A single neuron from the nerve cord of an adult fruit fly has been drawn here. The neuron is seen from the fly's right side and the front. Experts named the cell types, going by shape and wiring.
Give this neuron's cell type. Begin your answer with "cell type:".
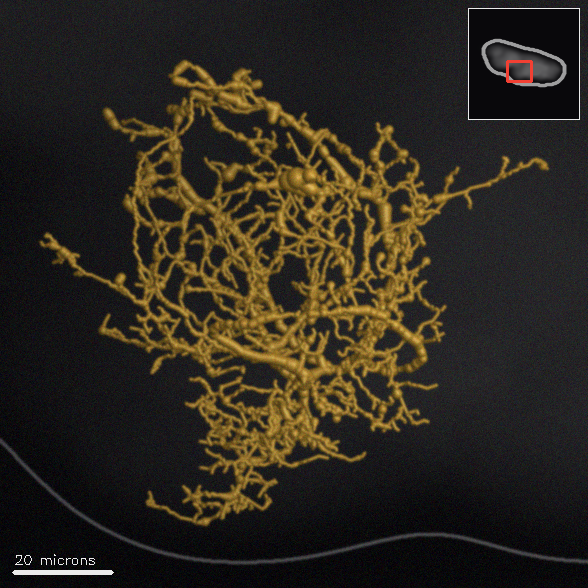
cell type: IN09A010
